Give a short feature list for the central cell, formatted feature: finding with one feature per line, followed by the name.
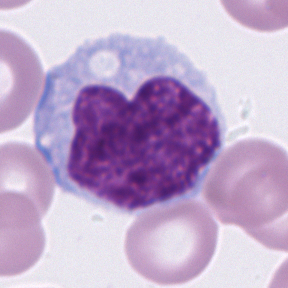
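Edge: roughly round, finely uneven and slightly ruffled
Nucleus shape: distinct notch in the upper edge, folded and heart-like
Cytoplasm colour: pale greyish-blue
Granules: none coarse or distinct
Cell: monocyte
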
